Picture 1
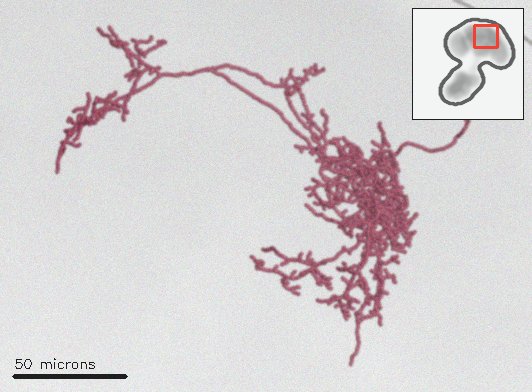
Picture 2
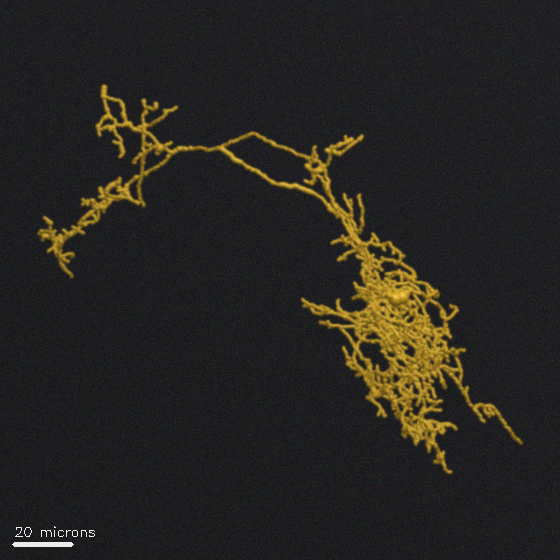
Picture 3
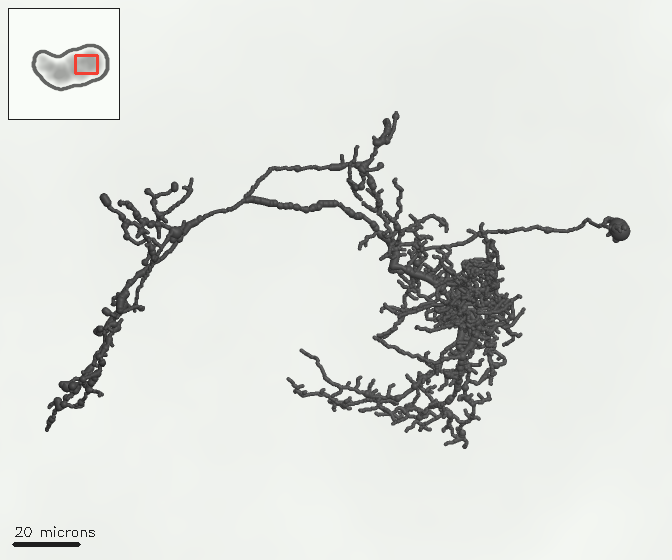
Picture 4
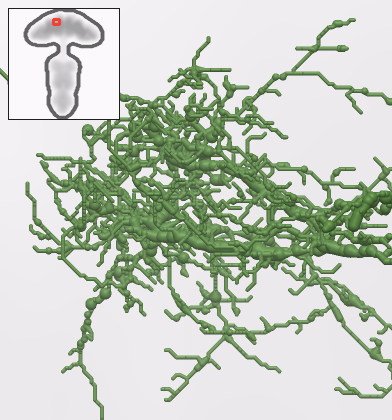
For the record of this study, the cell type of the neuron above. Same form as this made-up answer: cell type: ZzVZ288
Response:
cell type: LAL075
